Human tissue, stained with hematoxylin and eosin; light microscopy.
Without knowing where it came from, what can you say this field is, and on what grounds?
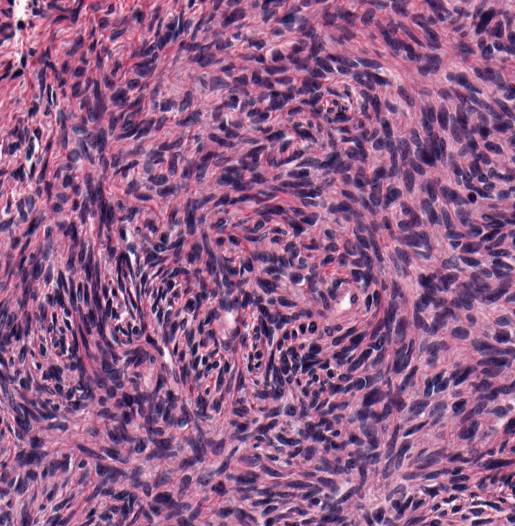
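Ovarian cortex is the tissue in this field. Densely packed spindle-shaped cells occupy it from edge to edge, most with elongated, darkly stained nuclei. The cells have scant pink cytoplasm and indistinct borders, and only a thin pink fibrillary stroma lies between them.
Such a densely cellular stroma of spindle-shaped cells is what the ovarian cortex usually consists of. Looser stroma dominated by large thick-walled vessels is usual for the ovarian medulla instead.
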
